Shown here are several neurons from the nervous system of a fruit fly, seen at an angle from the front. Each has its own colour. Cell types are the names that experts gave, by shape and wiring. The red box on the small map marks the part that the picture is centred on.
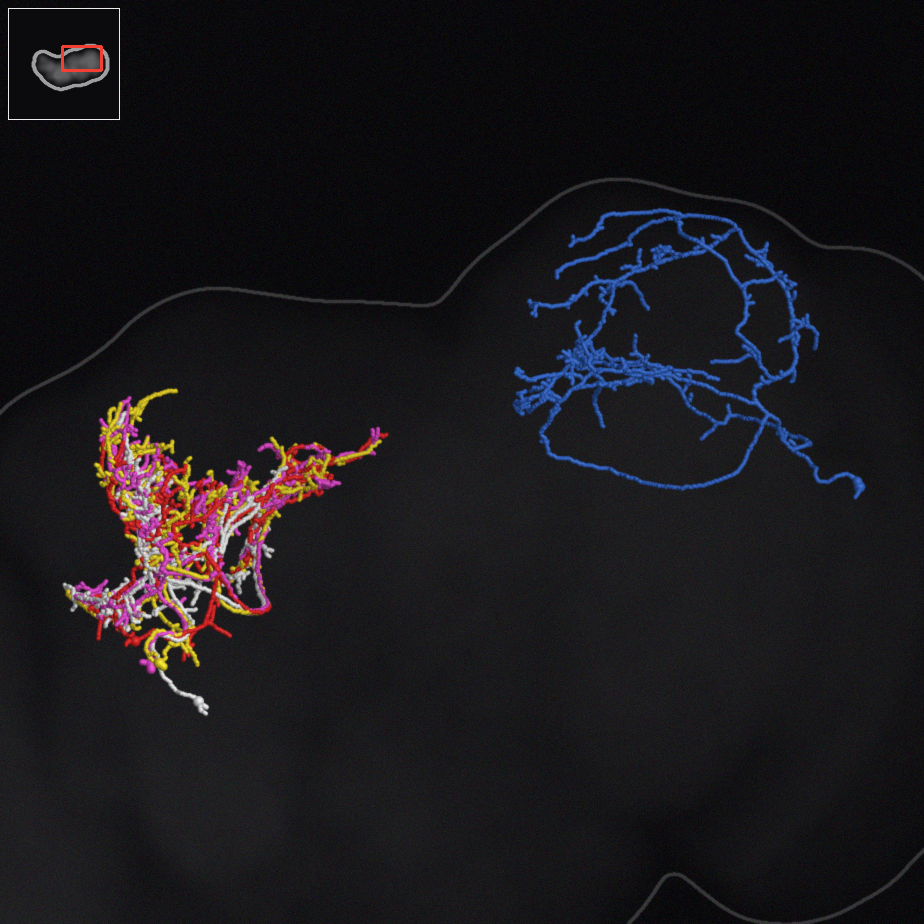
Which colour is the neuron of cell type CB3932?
white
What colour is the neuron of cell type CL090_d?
blue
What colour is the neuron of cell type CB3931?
magenta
